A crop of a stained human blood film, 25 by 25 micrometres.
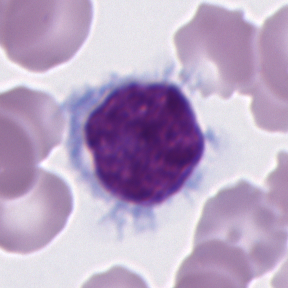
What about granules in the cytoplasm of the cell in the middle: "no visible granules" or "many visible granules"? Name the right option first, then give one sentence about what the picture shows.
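No visible granules. No granules are visible in the cytoplasm.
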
